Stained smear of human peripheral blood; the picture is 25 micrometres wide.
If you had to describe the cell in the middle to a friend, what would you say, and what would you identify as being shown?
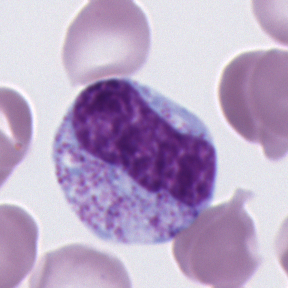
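A round, smooth outline bounds this cell. Its nucleus sits in the upper part, with dark purple, coarsely clumped chromatin, and most of the cytoplasm lies below it. That cytoplasm is abundant and pale blue-grey. The cell is a band neutrophil.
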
